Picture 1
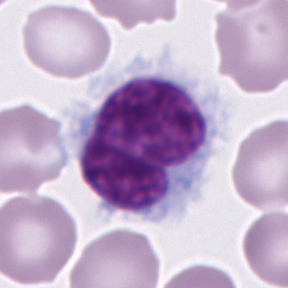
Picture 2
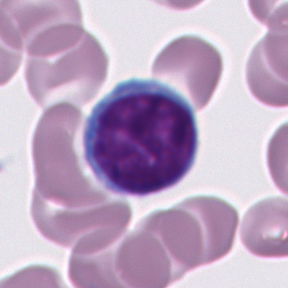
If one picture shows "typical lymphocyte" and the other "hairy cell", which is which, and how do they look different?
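Picture 1 shows the hairy cell, and picture 2 the typical lymphocyte. Looking at the edges first, the hairy cell's border is ragged, with many fine hair-like projections all the way round, while the typical lymphocyte has a round, smooth outline and no projections on its surface. Then the chromatin: both are dark purple, but in the hairy cell it has a finely clumped texture, whereas in the typical lymphocyte it is dense and coarsely clumped. In the hairy cell I also notice pale blue cytoplasm covering less area than the nucleus. In the typical lymphocyte, I can't see any nucleoli in the nucleus.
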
